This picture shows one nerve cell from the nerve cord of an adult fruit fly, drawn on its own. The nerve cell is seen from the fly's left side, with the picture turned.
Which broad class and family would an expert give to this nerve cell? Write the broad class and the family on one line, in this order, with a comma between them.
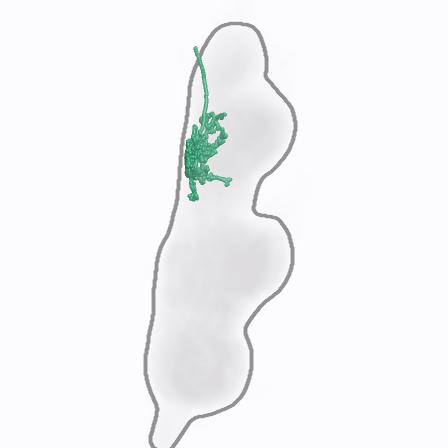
motor neuron of the nerve cord, MNad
